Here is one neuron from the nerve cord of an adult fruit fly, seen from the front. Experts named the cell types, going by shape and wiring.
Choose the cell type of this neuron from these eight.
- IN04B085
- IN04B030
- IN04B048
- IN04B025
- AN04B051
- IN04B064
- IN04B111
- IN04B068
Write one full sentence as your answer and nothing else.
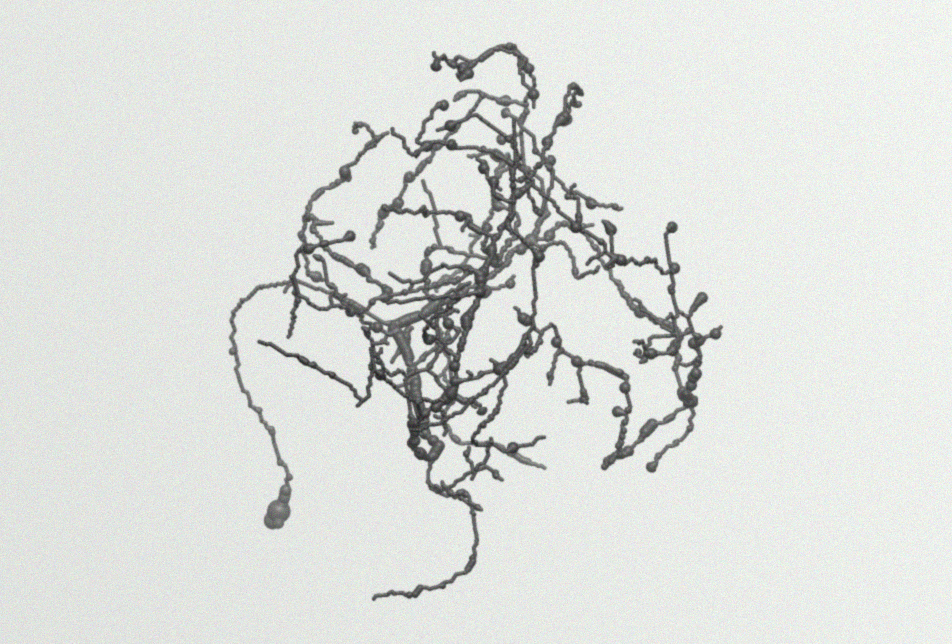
It is the cell type IN04B048 to which this neuron belongs.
